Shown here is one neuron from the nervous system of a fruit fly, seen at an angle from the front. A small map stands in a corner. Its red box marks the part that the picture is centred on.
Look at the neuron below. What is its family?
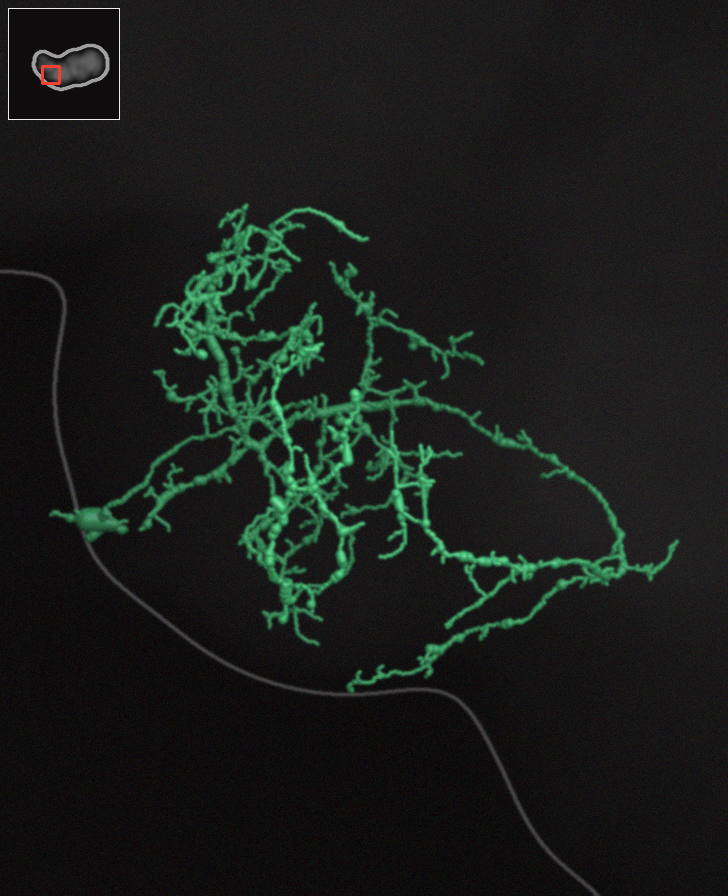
hemilineage 20A.22A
